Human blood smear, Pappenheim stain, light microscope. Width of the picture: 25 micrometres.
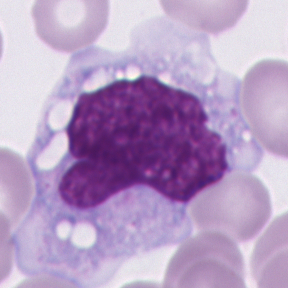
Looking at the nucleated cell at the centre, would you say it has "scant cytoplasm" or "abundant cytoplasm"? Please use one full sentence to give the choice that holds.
The nucleus is surrounded by broad cytoplasm.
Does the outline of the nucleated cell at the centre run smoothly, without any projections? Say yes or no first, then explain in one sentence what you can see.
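No. The cell outline is irregular, with angular bulges rather than a smooth round edge.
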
